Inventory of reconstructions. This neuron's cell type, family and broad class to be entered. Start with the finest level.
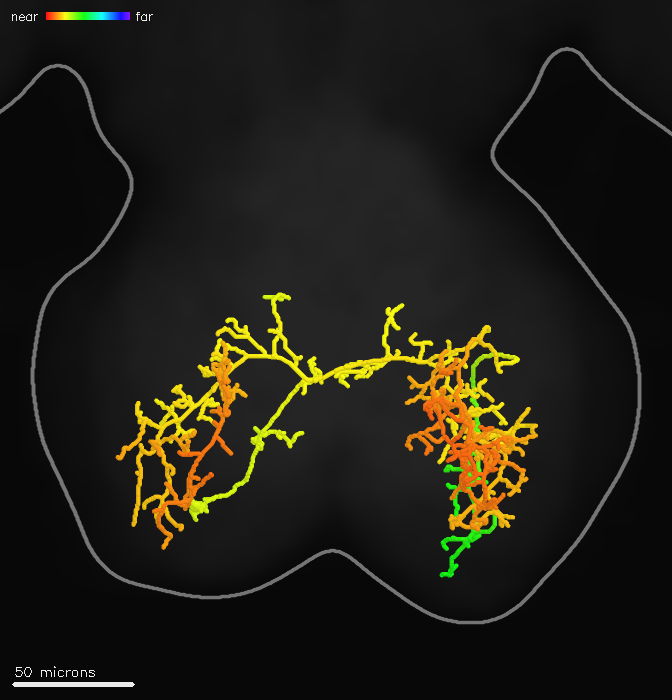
IN12B013; hemilineage 12B; nerve-cord intrinsic neuron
